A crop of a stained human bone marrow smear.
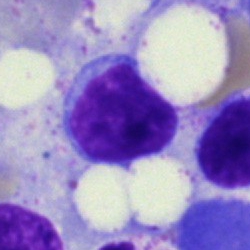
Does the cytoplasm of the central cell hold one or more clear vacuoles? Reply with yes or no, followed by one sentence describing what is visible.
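No. The cytoplasm holds no vacuoles.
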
